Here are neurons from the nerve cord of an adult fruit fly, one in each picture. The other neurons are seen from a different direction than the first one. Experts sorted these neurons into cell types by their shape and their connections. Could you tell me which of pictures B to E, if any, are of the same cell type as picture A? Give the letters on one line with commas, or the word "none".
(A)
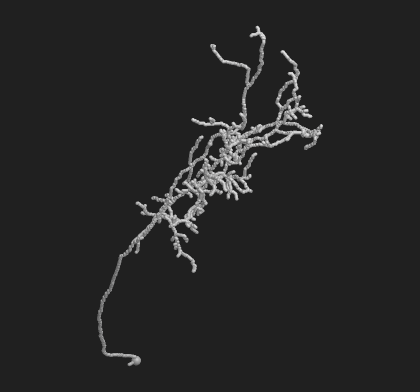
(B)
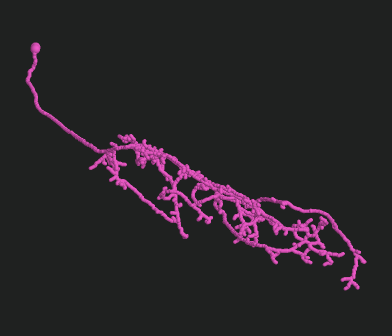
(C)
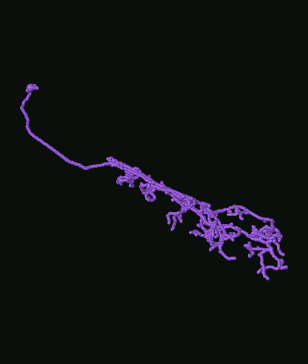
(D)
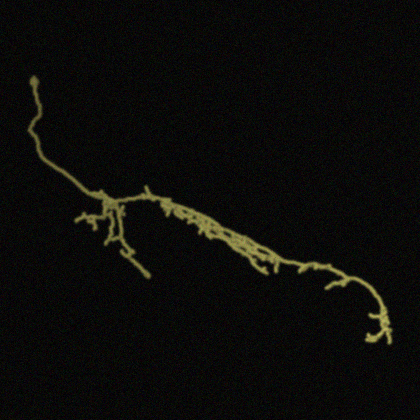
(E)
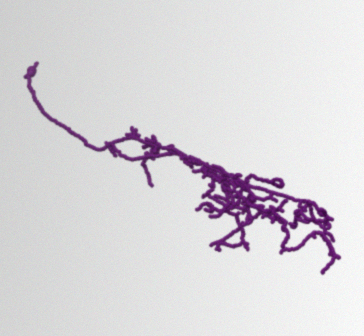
B, C, E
